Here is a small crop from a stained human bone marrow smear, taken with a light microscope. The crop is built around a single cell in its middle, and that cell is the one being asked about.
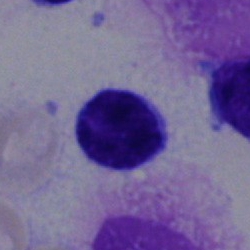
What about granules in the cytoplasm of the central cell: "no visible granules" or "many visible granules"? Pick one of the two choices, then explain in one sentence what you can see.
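No visible granules. No granules are seen in the cell.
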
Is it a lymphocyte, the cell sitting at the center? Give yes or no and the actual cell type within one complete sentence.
Yes, the cell at the midpoint of the crop is a lymphocyte.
